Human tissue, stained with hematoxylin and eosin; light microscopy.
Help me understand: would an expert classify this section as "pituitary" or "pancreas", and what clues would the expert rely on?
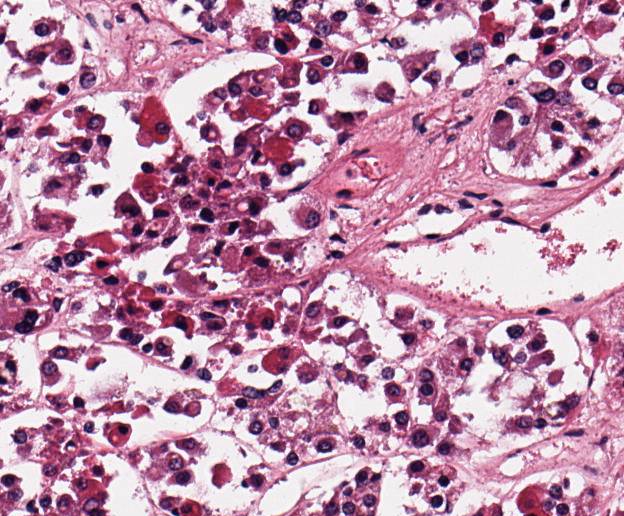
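This section is pituitary.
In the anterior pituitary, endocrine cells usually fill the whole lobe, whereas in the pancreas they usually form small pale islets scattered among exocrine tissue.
Here many cells have pale cytoplasm, clear to finely vacuolated, and among them are scattered cells with dense, deep red-pink cytoplasm, most numerous in the left-centre. A broader band of pink fibrous stroma with elongated nuclei runs from the centre towards the upper right. In the right middle, a large irregular clear space holds a little pink granular material.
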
